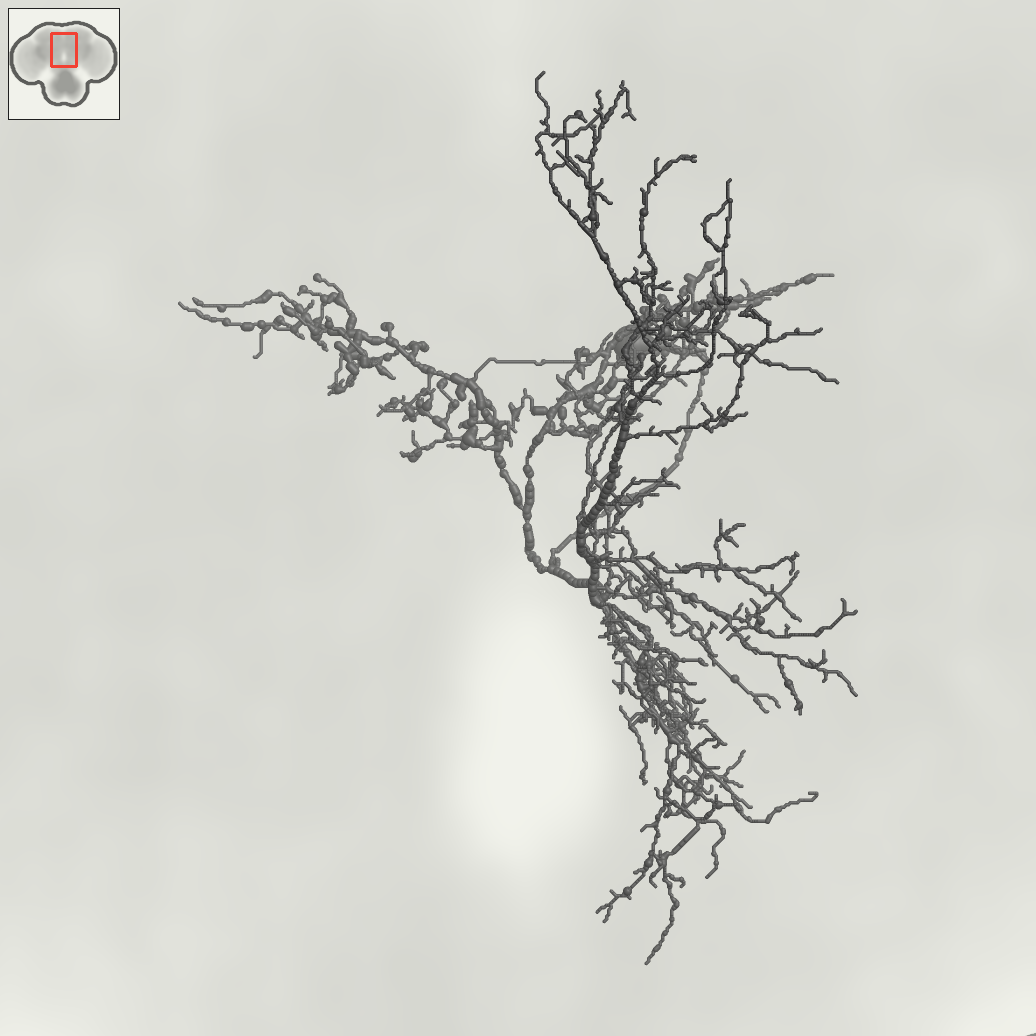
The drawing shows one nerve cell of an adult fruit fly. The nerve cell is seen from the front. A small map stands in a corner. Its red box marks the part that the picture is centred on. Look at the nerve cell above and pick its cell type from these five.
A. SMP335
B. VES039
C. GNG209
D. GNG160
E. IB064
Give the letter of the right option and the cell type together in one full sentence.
It is IB064, option E, that is the cell type of the nerve cell.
